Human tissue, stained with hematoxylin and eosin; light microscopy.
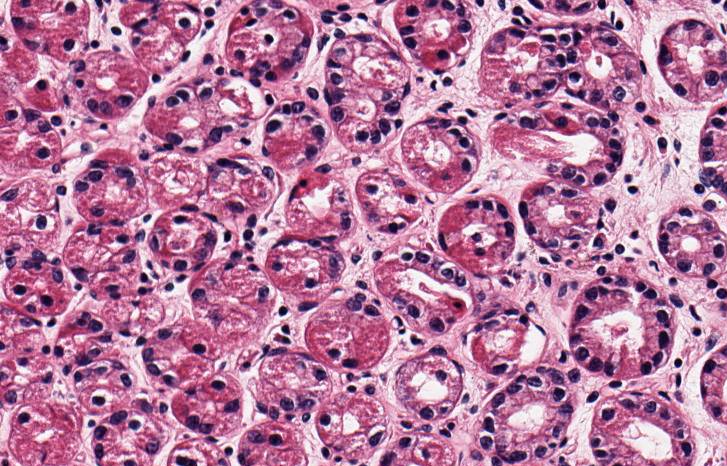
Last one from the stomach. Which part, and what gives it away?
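This field shows fundic glands. Closely packed, rounded glandular units fill it from edge to edge, cut mostly in cross-section, most with a small central lumen.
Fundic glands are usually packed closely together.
Each unit is lined by a single layer of epithelial cells with abundant pink, finely granular cytoplasm.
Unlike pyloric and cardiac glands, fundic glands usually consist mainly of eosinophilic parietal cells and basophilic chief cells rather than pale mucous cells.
The pink lining agrees with the first of these.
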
